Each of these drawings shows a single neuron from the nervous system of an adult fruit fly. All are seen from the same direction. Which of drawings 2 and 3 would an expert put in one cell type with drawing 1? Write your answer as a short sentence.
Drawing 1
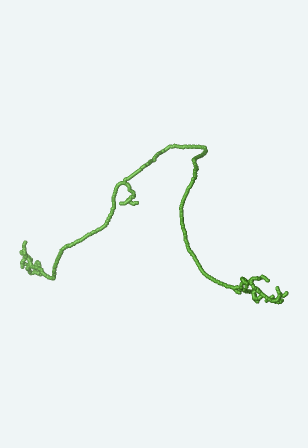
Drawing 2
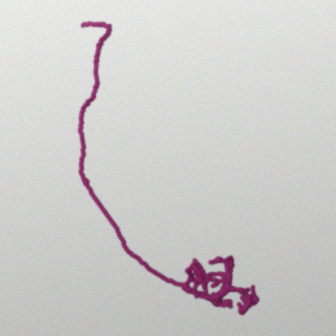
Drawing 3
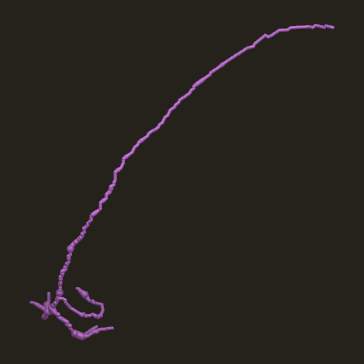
Drawing 2 is of the same cell type.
